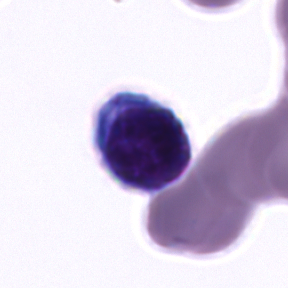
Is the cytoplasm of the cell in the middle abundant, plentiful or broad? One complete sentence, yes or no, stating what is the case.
No, scant cytoplasm surrounds the nucleus of this cell.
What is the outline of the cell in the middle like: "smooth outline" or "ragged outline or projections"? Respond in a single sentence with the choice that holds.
What bounds the cell is a smooth, even outline.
